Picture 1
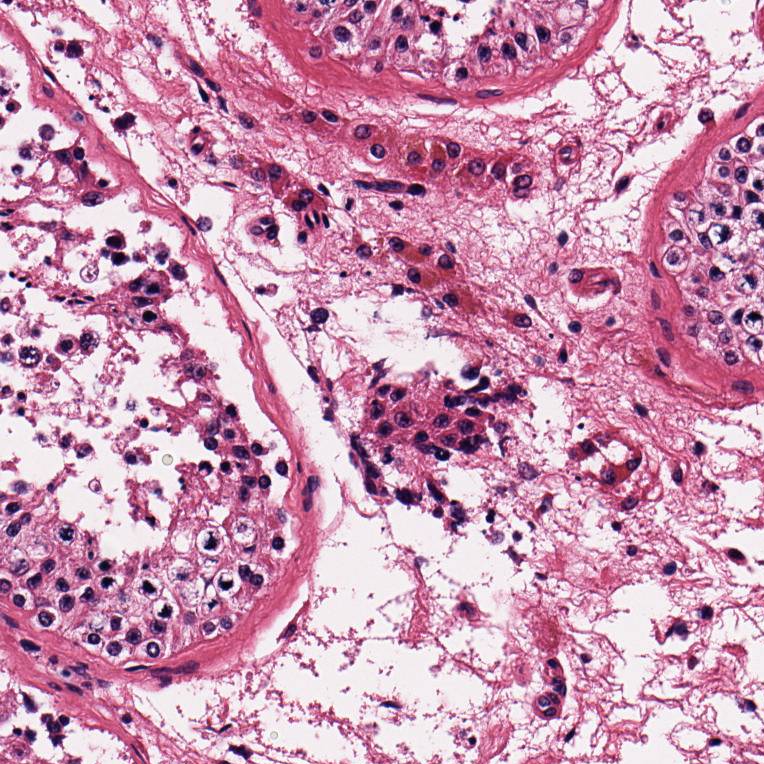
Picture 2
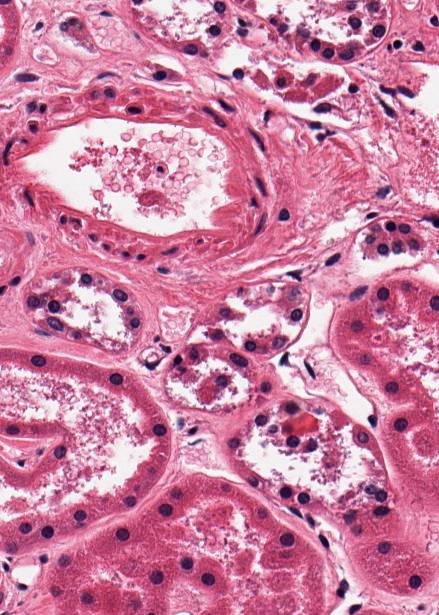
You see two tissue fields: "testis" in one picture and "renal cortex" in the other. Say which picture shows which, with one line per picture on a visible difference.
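Picture 1: testis. The tubules are filled with many layers of rounded germ cells rather than a single lining layer.
Picture 2: renal cortex. The tubules are lined by a single layer of cuboidal cells with abundant eosinophilic cytoplasm.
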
